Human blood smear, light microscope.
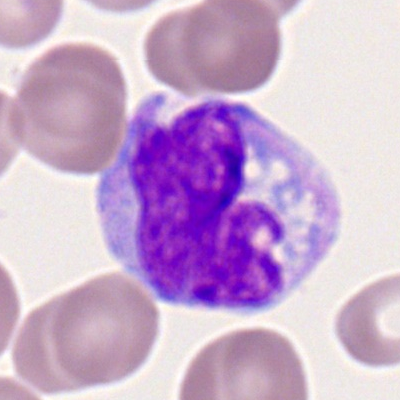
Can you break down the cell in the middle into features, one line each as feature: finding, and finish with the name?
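Chromatin: patchy, darker clumps among lighter areas
Cytoplasm: wide pale blue-grey rim, broadest on the right
Vacuoles: several, small and clear, right of the nucleus
Name: monocyte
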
